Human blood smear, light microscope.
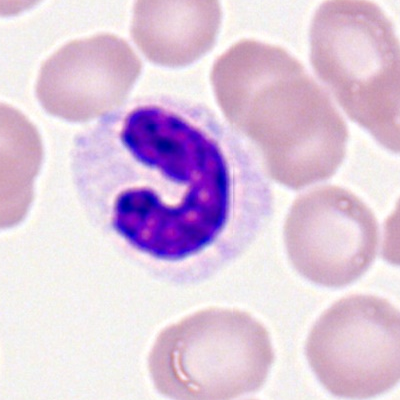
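Band neutrophil at the centre of the smear. The curved nucleus opens to the left, and its dark purple chromatin is clumped into darker and paler patches. The pale pinkish-lilac cytoplasm holds only fine, faint granules.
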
